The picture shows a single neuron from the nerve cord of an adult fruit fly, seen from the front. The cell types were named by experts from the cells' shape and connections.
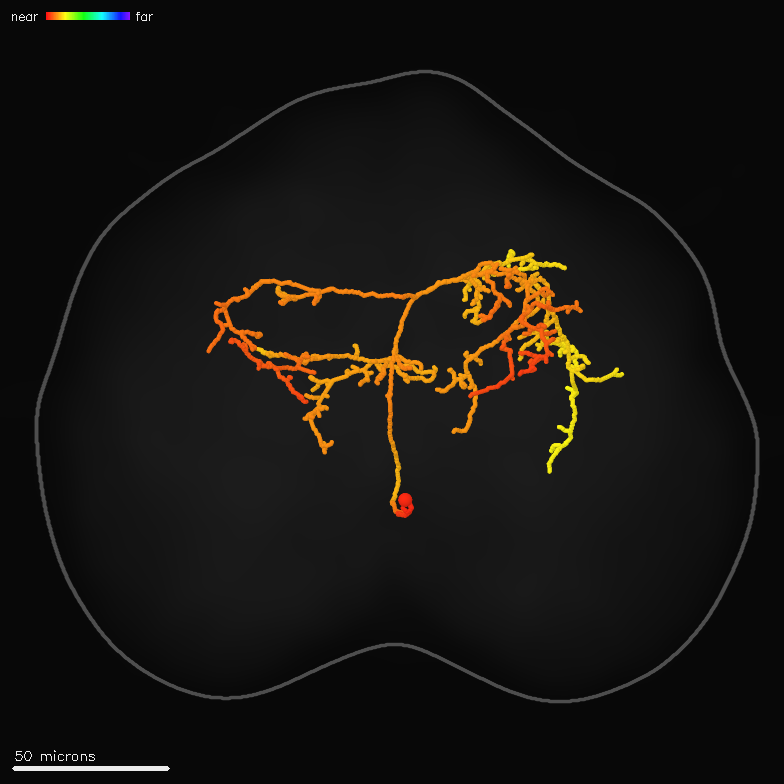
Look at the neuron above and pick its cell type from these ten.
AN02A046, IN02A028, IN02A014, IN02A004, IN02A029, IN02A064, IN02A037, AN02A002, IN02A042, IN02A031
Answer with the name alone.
IN02A029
